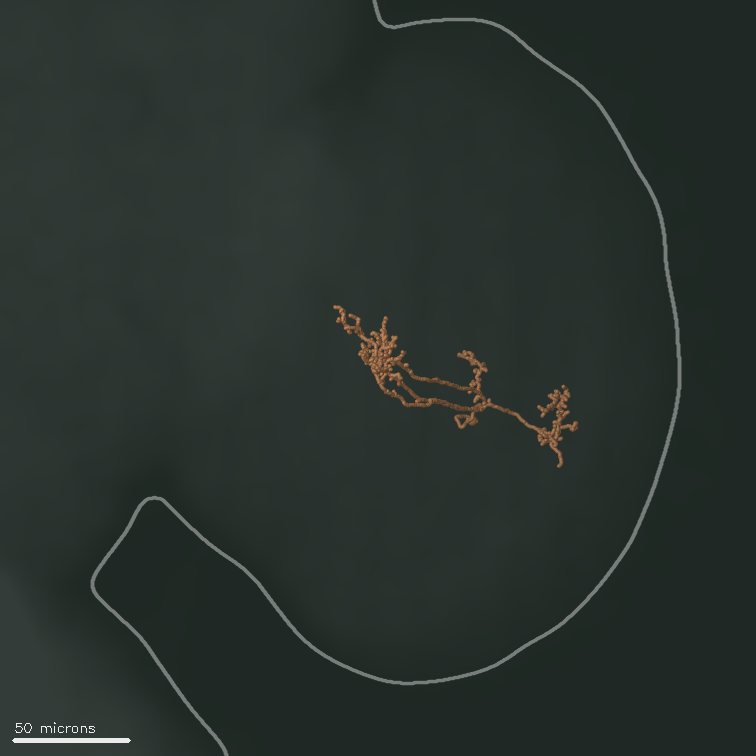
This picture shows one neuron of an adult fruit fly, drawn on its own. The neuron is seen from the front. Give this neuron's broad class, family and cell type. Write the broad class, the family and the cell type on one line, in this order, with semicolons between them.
optic-lobe intrinsic neuron; Y; Y14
